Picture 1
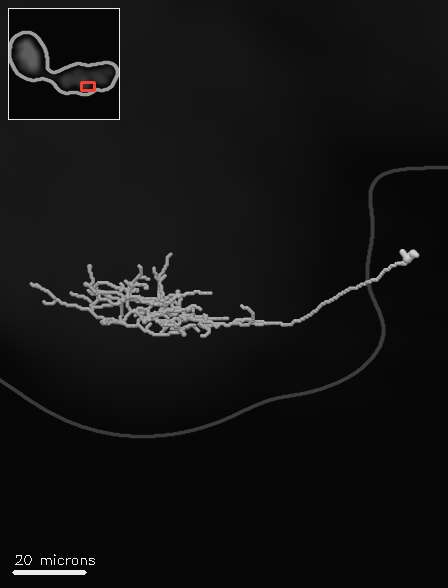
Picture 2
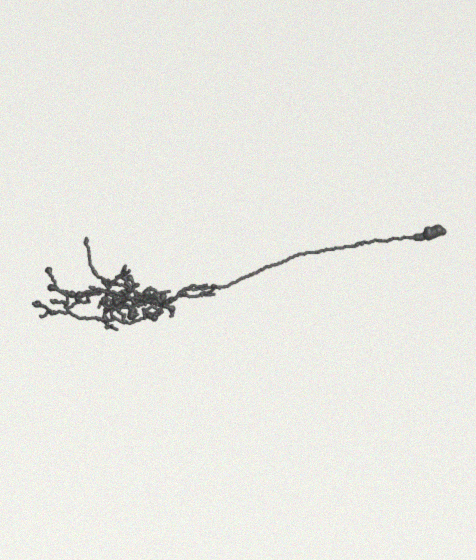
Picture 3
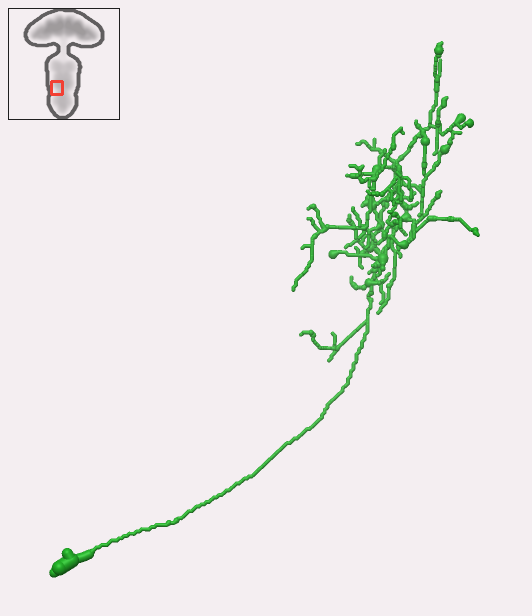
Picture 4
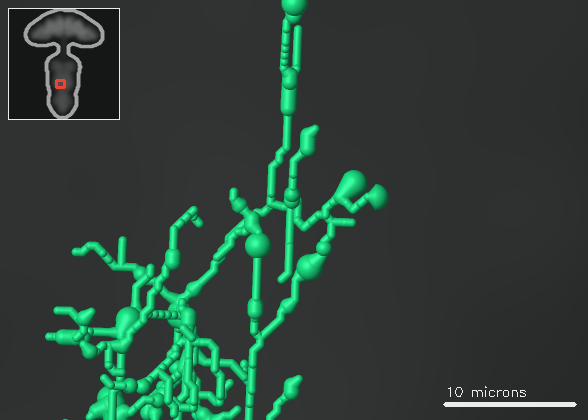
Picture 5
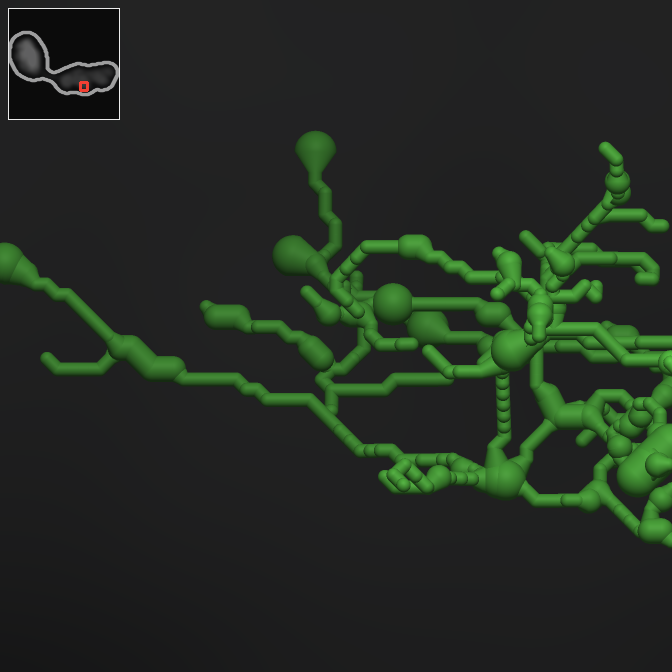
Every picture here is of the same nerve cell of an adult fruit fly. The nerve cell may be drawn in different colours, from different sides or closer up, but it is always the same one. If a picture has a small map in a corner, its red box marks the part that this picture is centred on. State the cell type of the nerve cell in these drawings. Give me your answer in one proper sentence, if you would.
As for cell type, this nerve cell is IN01B075.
